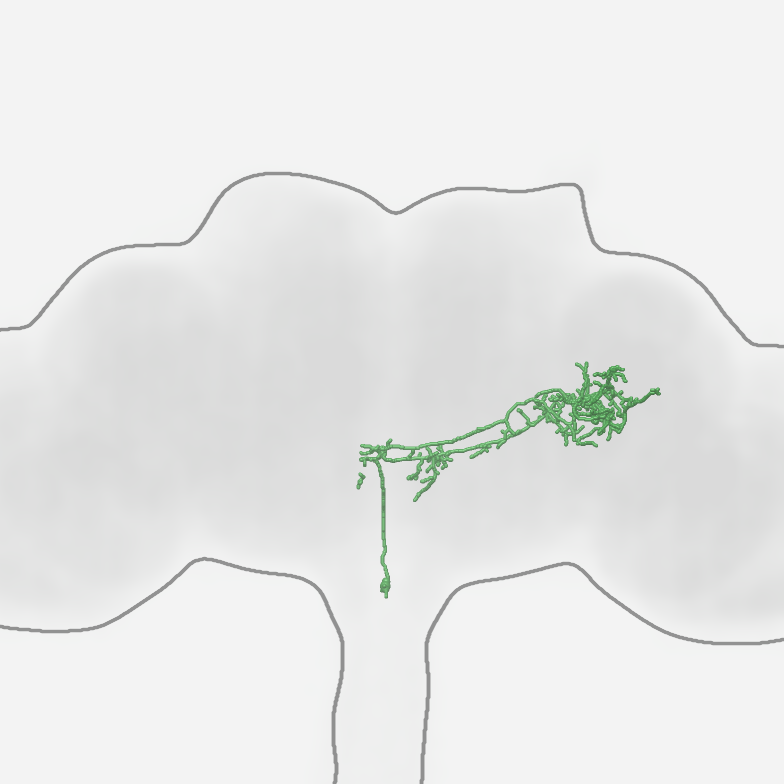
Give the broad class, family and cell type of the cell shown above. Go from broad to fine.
central-brain intrinsic neuron; hemilineage LB0; WED188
